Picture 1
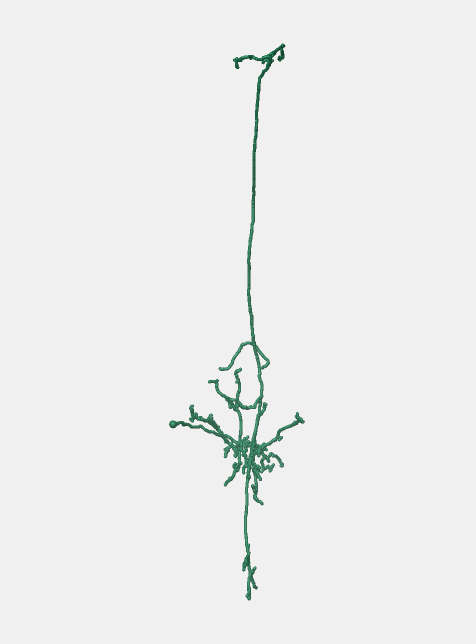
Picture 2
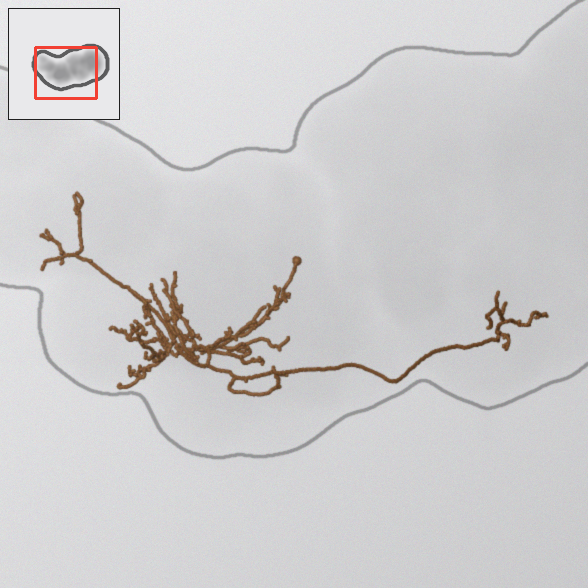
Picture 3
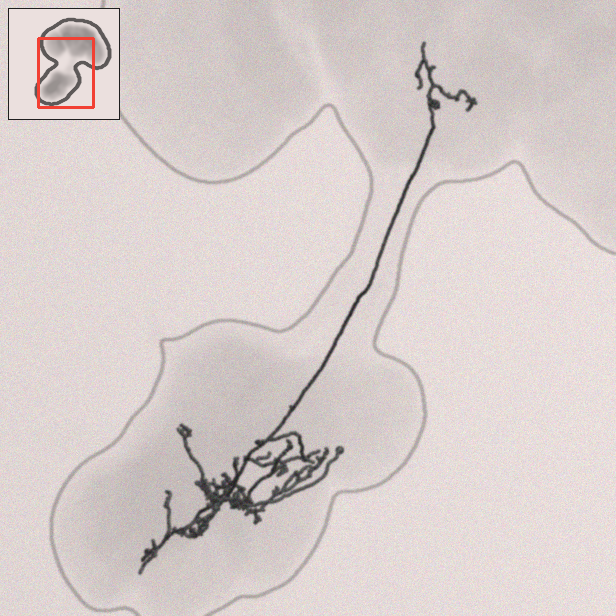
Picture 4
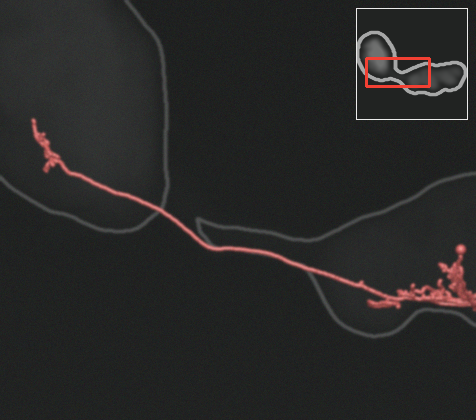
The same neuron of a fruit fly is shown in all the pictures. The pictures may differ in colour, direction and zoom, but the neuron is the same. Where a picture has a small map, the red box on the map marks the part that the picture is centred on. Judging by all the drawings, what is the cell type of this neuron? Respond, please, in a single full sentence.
The cell type held by this neuron is AN09B040.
